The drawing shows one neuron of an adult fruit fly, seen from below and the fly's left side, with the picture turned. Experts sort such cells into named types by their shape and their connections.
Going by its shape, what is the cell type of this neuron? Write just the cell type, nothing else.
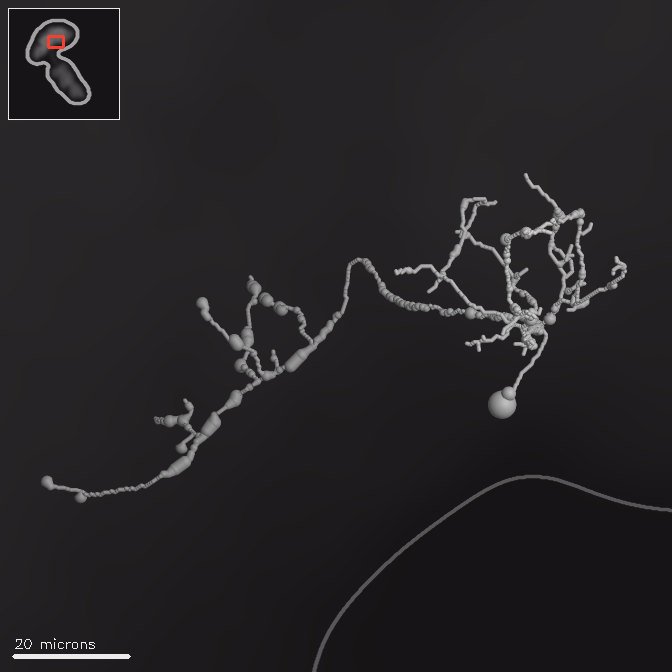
CB1836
